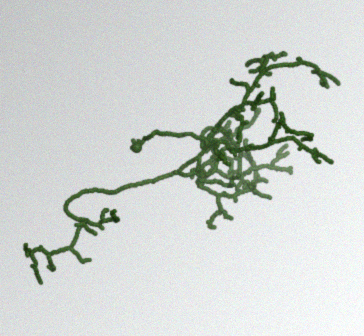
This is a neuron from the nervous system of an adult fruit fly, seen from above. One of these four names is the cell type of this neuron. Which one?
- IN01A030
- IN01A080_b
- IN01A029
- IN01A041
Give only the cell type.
IN01A041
